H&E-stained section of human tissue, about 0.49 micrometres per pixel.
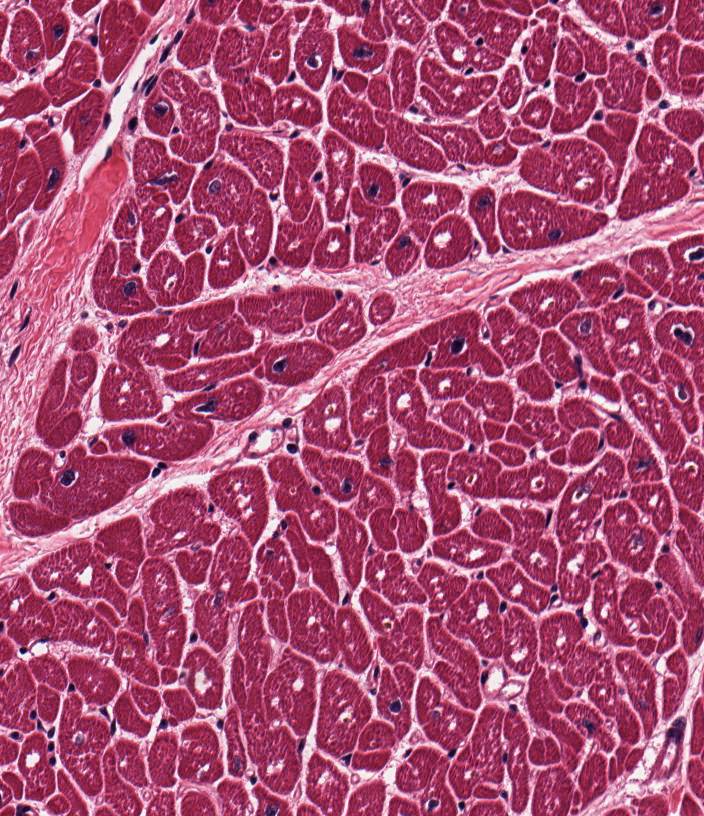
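Left ventricle of the heart, stained with haematoxylin and eosin. Look first at the fibres: their cytoplasm is a deep red. Where a fibre shows a nucleus, you will find just one, sitting in the centre of the fibre. Many fibres also have a small, clear, pale space at their centre, around or beside that nucleus. In the thin spaces between the fibres lie small, dark, elongated nuclei.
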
